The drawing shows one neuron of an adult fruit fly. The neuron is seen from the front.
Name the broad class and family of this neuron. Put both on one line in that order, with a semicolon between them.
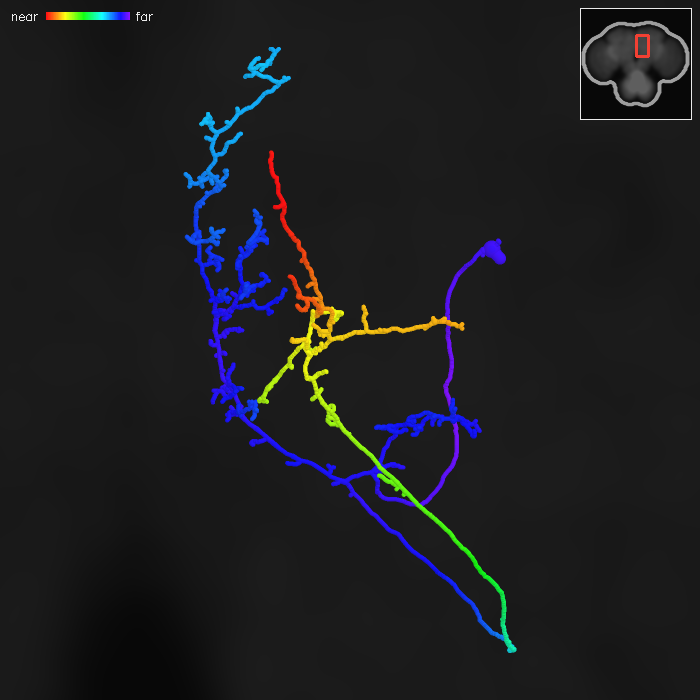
central-brain intrinsic neuron; hemilineage PSp1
